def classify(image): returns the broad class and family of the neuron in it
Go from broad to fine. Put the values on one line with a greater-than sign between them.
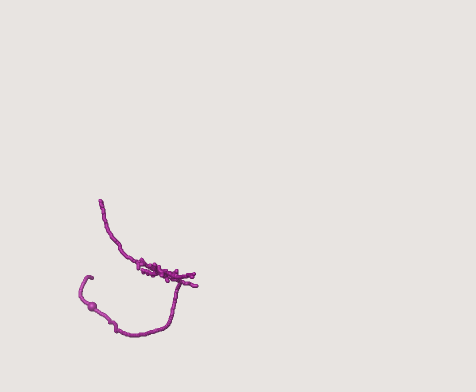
sensory neuron entering the nerve cord > class mechanosensory tactile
